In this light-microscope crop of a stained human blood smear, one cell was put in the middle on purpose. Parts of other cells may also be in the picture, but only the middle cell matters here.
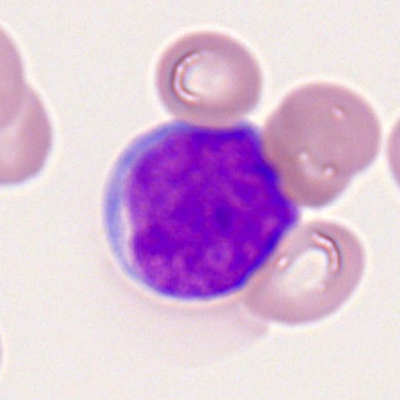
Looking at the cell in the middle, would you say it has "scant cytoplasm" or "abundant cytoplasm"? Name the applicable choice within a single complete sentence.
This cell has scant cytoplasm, no more than a thin rim.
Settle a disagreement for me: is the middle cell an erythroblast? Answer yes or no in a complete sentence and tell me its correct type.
No, the cell in the middle should be called a myeloblast instead of an erythroblast.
